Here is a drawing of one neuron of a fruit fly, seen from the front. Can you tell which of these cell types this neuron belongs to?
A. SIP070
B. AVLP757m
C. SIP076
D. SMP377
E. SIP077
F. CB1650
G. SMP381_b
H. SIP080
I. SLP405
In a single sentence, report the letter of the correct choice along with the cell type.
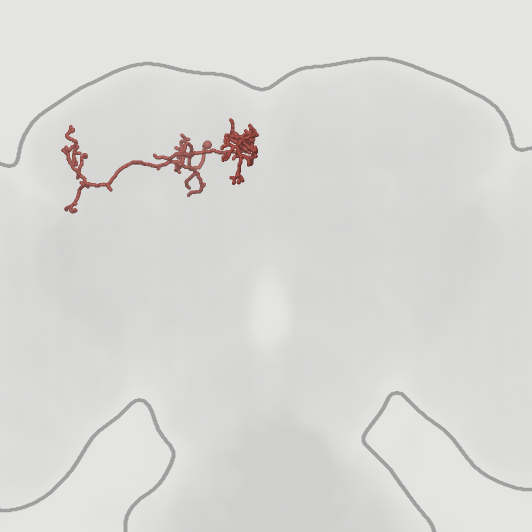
Option G names SMP381_b, the type of cell that the neuron is.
